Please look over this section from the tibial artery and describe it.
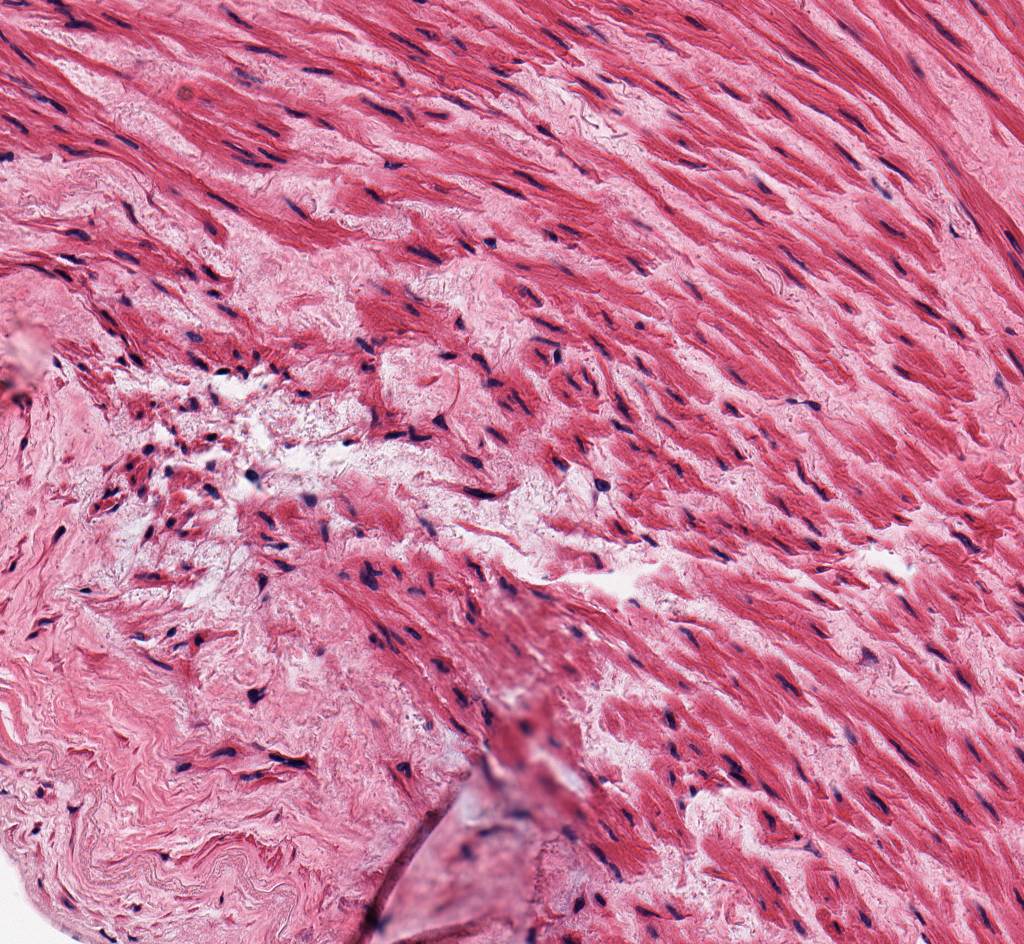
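Long smooth muscle bundles, separated by paler connective tissue, make up most of the field. In the right half they run diagonally, upper left to lower right. Muscle cell nuclei are elongated, cigar-shaped and dark purple. Connective tissue between them is pale pink, loosely textured.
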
